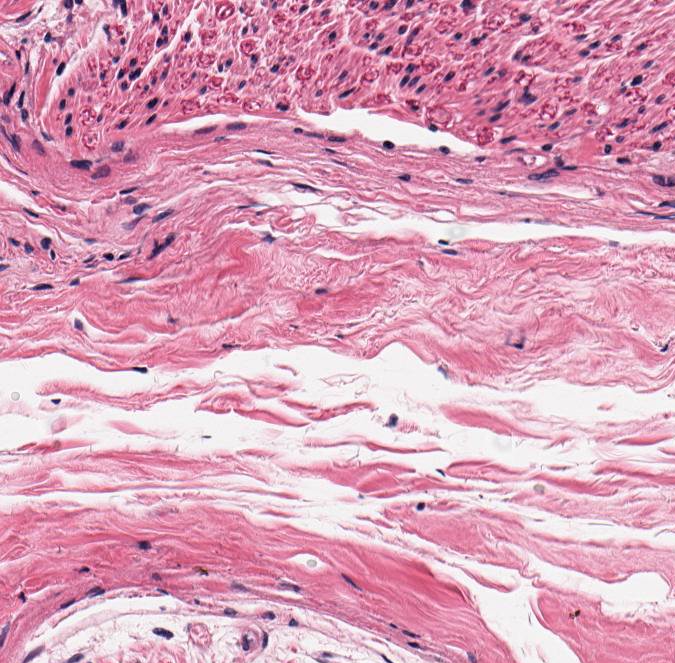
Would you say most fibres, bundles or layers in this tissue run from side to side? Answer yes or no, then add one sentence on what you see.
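Yes. The collagen bundles run mainly horizontally across the field.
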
